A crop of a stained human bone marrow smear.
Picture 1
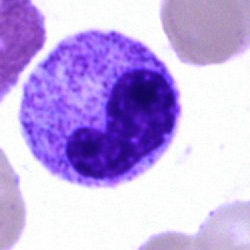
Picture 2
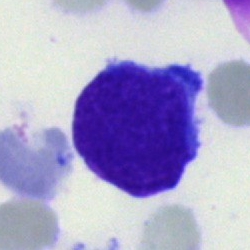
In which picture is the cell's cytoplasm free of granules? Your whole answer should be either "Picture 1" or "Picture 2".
Picture 2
